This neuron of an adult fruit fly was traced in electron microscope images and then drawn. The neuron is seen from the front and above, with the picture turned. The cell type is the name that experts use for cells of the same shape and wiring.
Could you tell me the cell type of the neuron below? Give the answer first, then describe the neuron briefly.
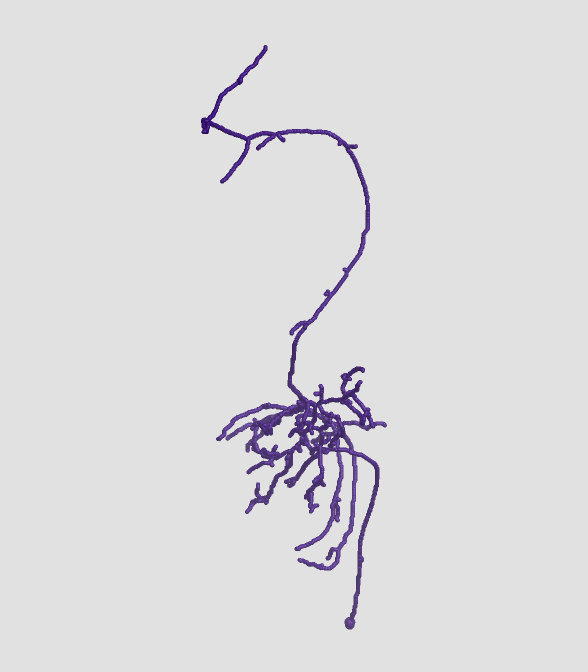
Its cell type is IN12B042. This is a nerve-cord intrinsic neuron. The cell body is at the bottom of the picture. The picture shows dozens of branch ends.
